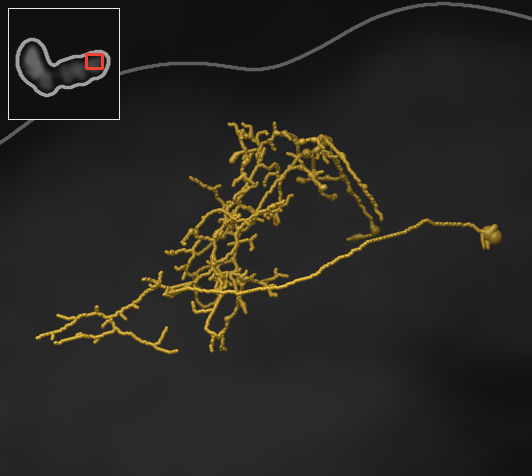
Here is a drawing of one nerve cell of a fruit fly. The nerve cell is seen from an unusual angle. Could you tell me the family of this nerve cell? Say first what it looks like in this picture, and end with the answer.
It lies in the nerve cord. The cell body can be seen on the right of the picture. The picture shows dozens of branch ends. It is a nerve-cord intrinsic neuron. Its family is hemilineage 21A.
